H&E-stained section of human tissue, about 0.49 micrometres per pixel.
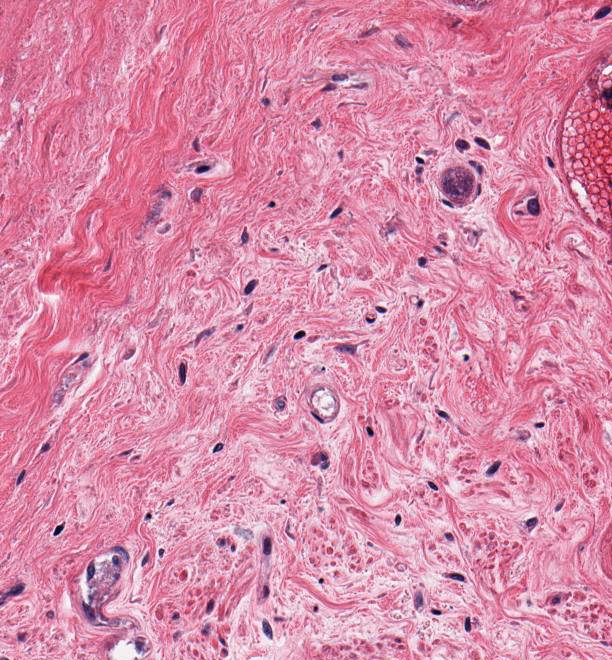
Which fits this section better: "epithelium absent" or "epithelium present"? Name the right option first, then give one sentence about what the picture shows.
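Epithelium absent. No epithelium is present anywhere in the field.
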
